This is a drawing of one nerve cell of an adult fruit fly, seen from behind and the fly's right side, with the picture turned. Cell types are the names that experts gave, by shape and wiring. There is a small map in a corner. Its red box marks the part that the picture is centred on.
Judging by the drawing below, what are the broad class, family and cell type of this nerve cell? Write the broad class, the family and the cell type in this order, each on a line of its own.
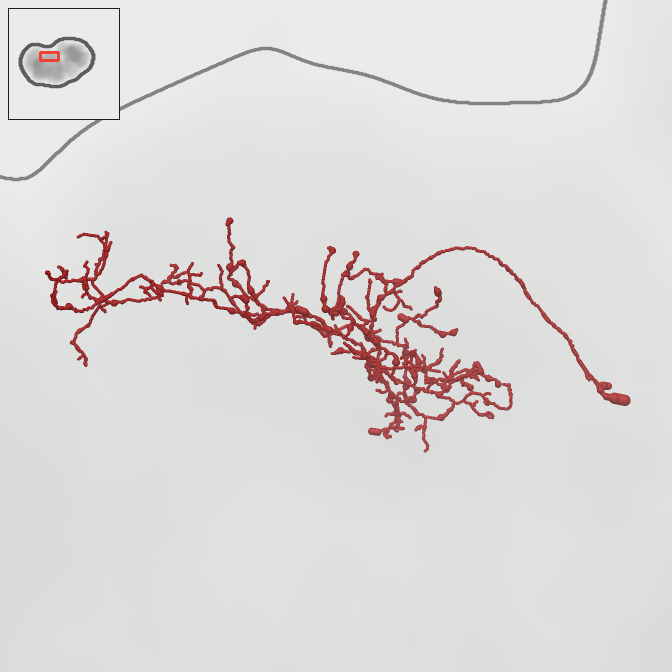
central-brain intrinsic neuron
hemilineage MD_SA1
GNG271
